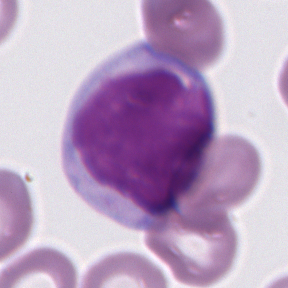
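Myeloblast: take your time with the nucleated cell in the middle of this stained blood smear. Follow its outline first, which is smooth and has no surface projections. The nucleus is one rounded mass with no lobes, and it sits toward the right side of the cell. Now look through the cytoplasm, and you will find no vacuoles there.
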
